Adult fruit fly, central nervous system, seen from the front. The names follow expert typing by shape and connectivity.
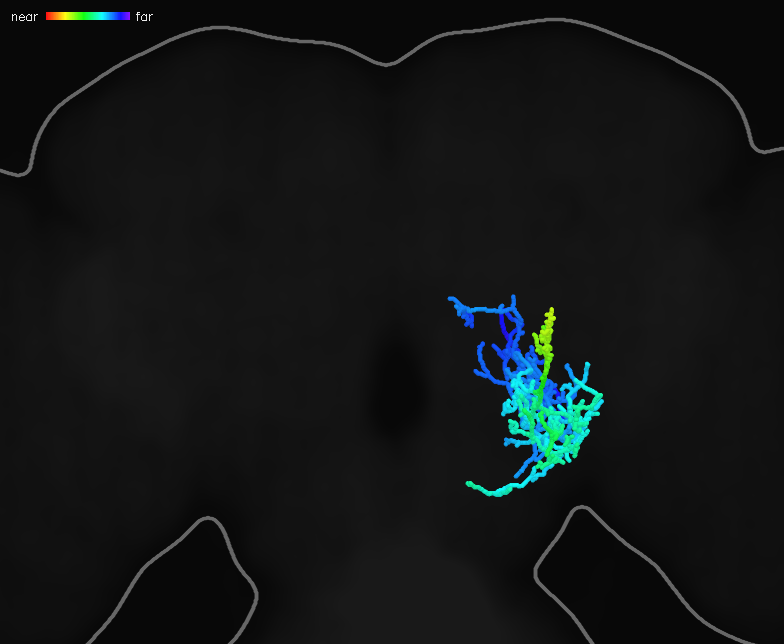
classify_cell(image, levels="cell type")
PS261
